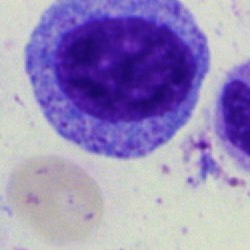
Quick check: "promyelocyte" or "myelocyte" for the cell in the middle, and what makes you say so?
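I'd call it a promyelocyte rather than a myelocyte. What tips it is the colour: the cytoplasm here is blue-lilac.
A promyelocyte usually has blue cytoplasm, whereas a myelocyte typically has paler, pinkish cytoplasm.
Beyond that, I see many fine purple granules in the cytoplasm, which forms a complete rim around the nucleus, wider below than above.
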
